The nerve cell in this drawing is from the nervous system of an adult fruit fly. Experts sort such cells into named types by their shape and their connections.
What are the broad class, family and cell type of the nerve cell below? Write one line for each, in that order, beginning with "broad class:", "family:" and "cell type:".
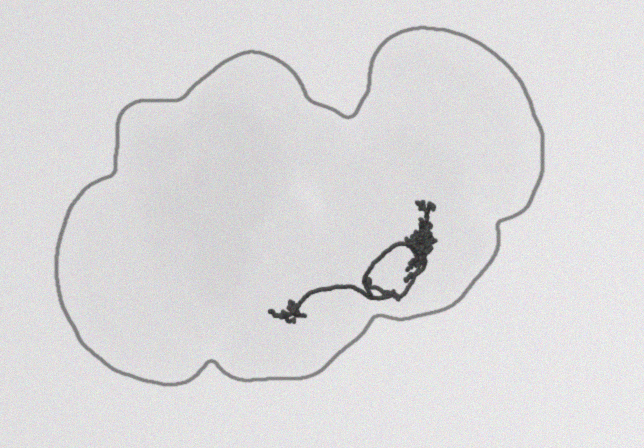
broad class: central-brain intrinsic neuron
family: hemilineage SMPad1
cell type: SIP103m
